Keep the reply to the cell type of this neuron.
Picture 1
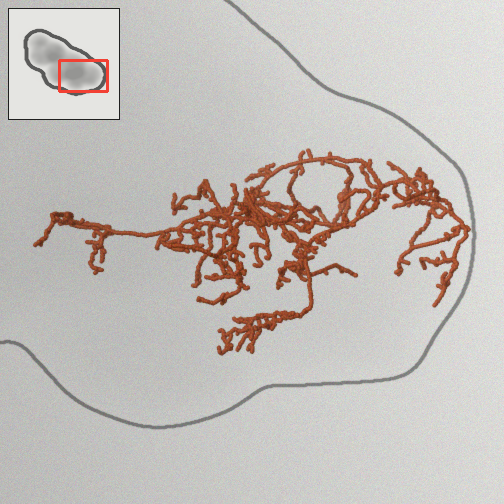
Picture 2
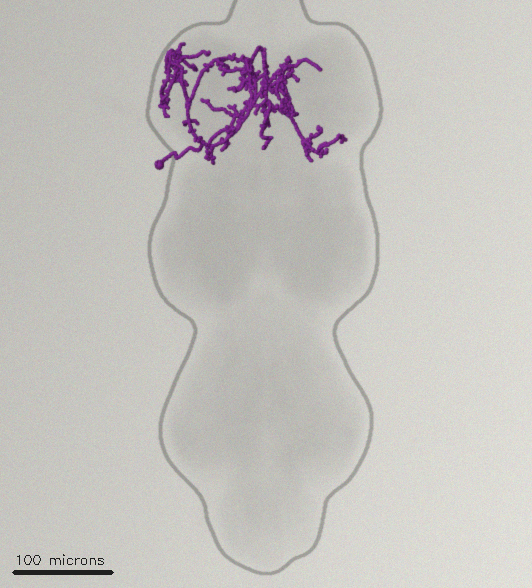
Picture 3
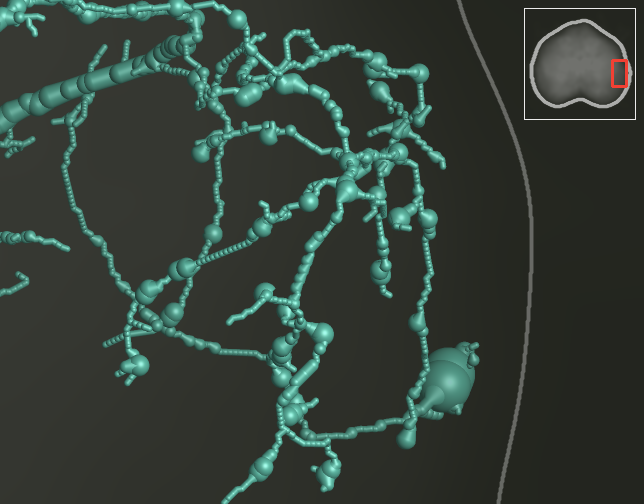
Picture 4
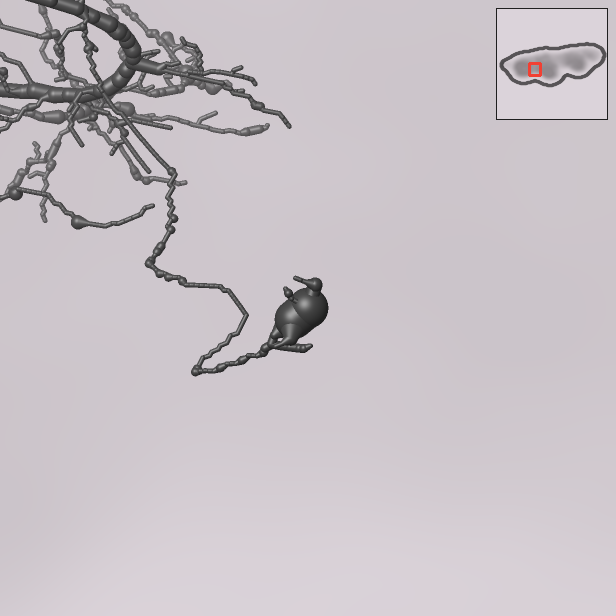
IN03A018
